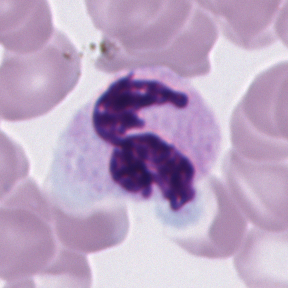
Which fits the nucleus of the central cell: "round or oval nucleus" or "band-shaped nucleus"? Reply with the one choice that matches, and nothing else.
Band-shaped nucleus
